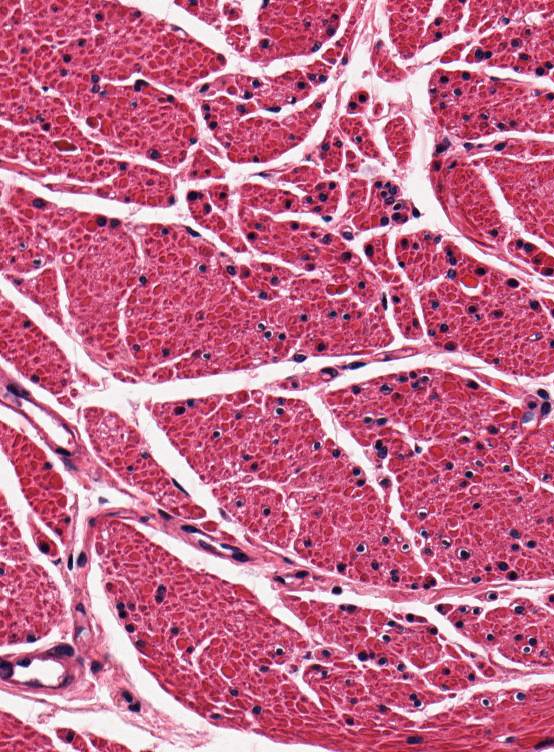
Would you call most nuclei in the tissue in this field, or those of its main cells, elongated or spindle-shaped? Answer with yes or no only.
No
